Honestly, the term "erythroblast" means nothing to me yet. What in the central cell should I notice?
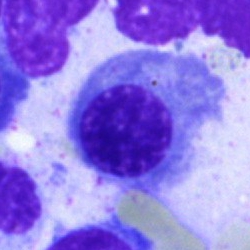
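In this erythroblast, the chromatin is coarse and clumped, with small pale patches between darker masses.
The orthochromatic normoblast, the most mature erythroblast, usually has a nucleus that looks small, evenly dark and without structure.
The pale patches seen here do not match that evenly dark look. The cytoplasm is pale greyish blue and is widest on the upper right side of the nucleus.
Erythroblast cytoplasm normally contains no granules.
Against that, a single tiny dark dot lies in the cytoplasm just above the nucleus. The edge of the cell is smooth and rounded on the left but ragged on the upper right.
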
